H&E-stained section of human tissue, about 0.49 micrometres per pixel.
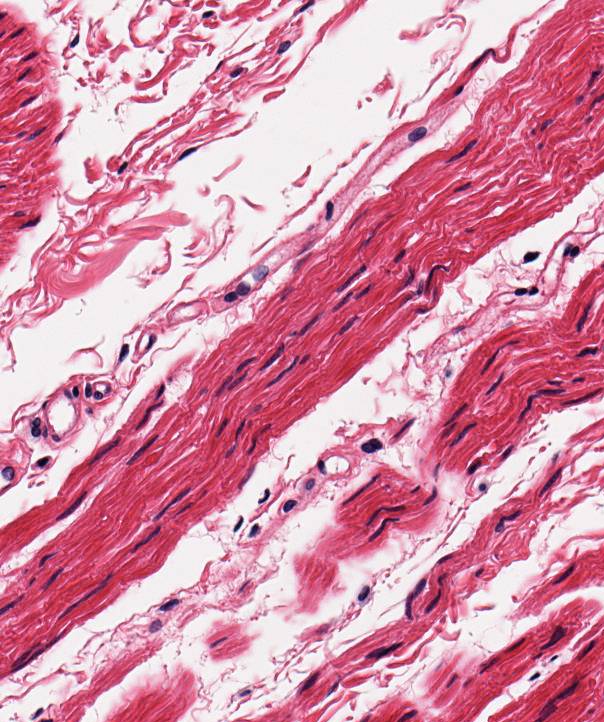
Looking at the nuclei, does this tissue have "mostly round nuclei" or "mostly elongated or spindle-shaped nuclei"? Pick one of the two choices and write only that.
Mostly elongated or spindle-shaped nuclei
